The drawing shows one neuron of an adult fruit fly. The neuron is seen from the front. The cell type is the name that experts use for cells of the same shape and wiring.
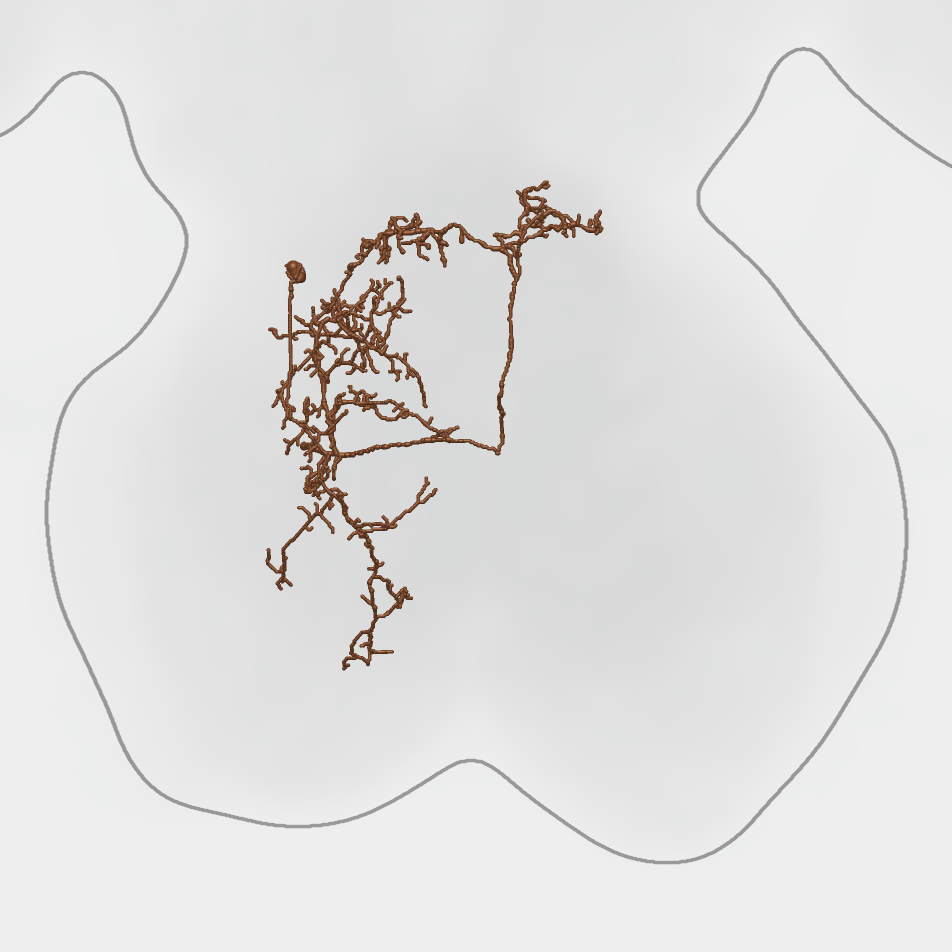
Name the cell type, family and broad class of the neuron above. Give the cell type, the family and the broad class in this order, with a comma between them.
IN18B013, hemilineage 18B, nerve-cord intrinsic neuron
